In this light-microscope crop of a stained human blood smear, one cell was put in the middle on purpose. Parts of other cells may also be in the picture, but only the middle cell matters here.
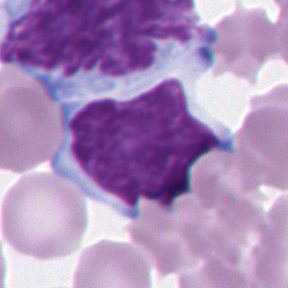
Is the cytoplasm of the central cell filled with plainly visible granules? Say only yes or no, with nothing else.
No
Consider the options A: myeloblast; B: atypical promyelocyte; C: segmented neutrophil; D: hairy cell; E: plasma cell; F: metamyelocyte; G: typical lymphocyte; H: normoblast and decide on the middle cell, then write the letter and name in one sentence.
Option G correctly names the cell in the middle as a typical lymphocyte.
